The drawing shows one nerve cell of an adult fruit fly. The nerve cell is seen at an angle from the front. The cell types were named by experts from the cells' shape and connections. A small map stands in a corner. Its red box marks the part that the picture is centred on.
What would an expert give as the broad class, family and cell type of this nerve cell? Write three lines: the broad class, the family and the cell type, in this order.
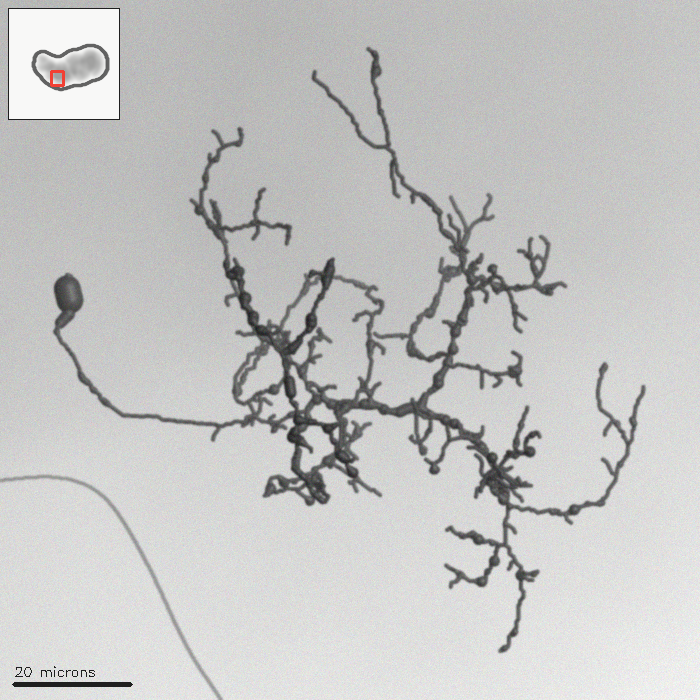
nerve-cord intrinsic neuron
hemilineage 20A.22A
IN20A.22A042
